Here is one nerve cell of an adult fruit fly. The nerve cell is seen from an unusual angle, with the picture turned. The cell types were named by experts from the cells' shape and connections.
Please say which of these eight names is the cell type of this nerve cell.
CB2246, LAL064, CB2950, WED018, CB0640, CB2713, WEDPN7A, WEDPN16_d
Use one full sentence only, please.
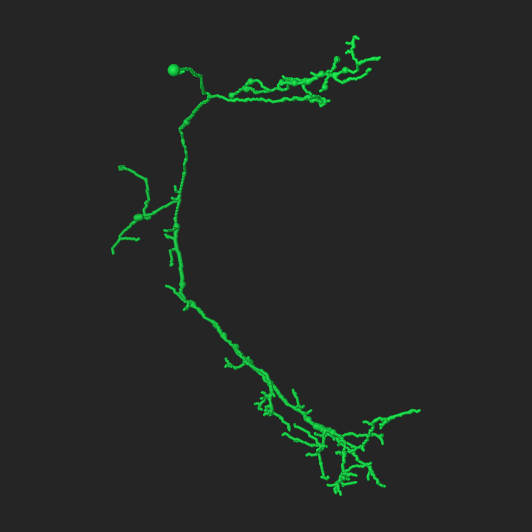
Classified by cell type, this nerve cell is CB2713.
